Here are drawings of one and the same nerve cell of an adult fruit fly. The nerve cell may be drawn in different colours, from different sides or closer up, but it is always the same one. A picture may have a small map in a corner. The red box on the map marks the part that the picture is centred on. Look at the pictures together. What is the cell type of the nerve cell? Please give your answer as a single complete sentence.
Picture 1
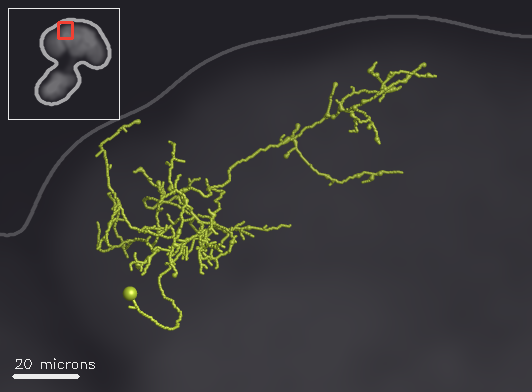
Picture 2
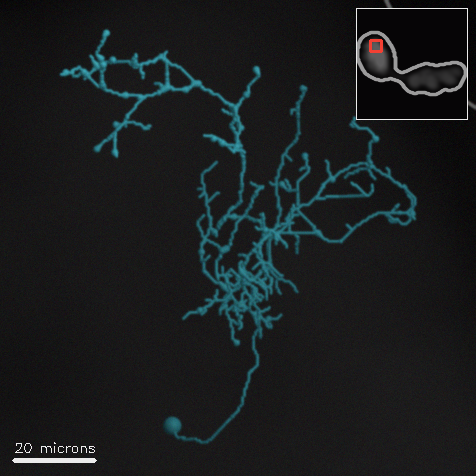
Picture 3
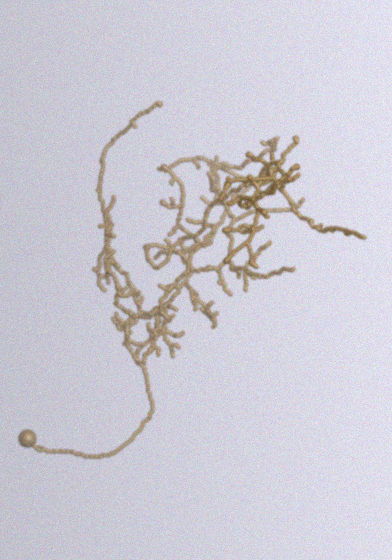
As its cell type, this nerve cell has CB2805.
